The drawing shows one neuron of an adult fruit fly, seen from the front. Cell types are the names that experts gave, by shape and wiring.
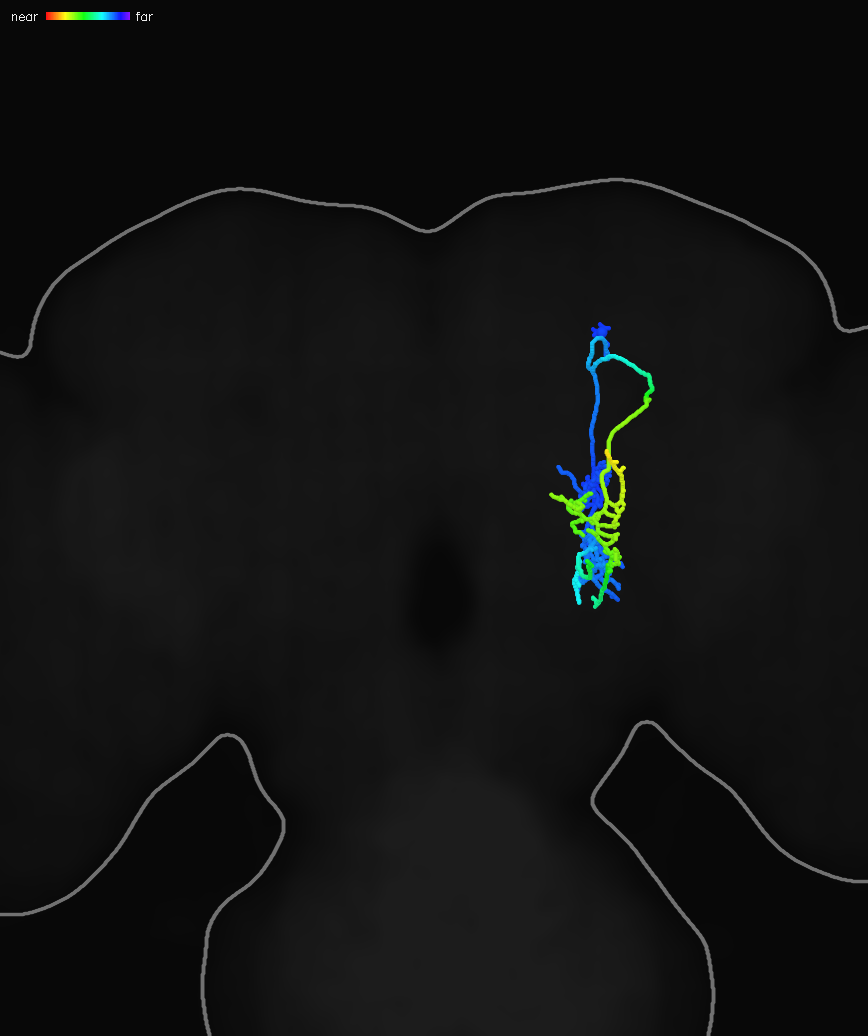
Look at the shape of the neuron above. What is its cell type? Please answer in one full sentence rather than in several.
This neuron is classified under the cell type PS292.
